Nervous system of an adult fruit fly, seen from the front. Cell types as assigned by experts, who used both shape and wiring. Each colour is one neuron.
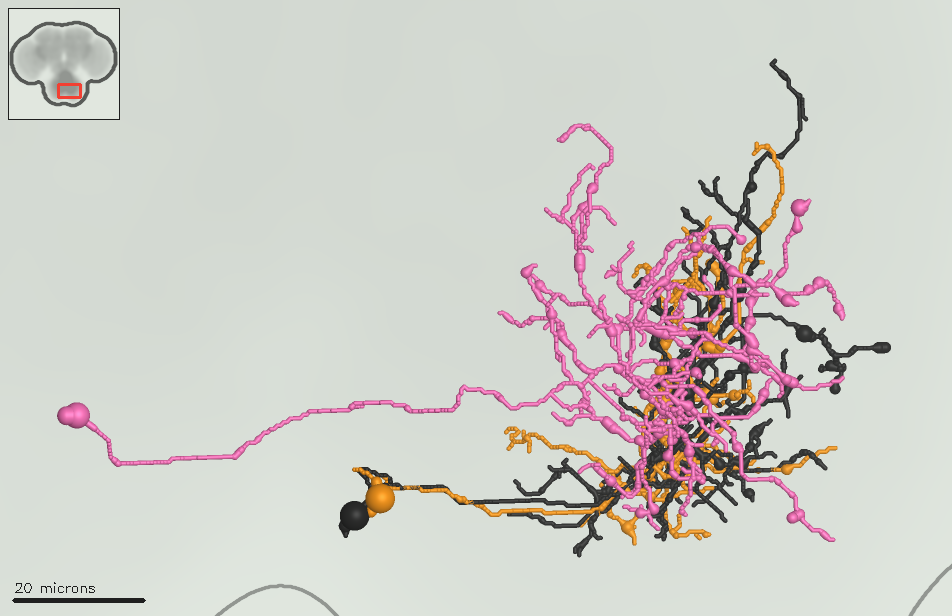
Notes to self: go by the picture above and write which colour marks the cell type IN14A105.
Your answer: orange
